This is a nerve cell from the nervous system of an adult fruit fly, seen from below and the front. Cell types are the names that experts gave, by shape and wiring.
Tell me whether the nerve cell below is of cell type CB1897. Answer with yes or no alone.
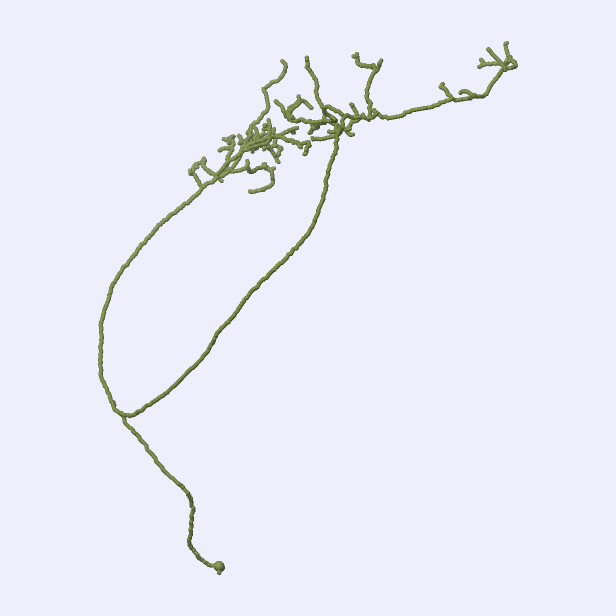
yes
